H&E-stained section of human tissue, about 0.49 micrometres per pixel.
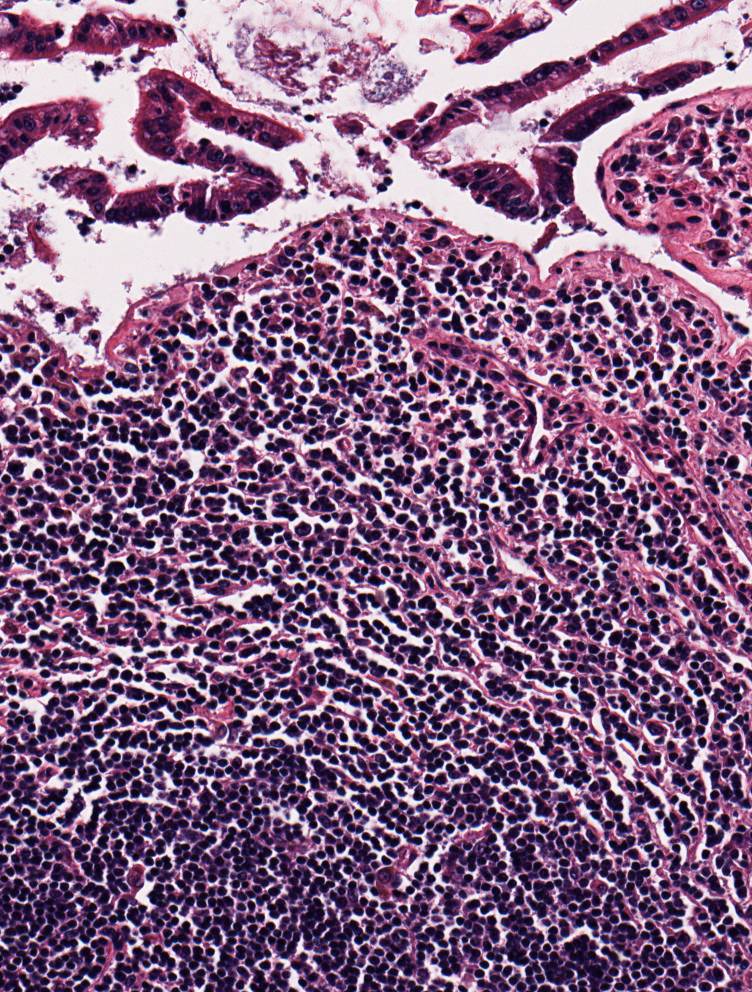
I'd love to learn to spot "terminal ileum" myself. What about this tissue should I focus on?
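This tissue is terminal ileum.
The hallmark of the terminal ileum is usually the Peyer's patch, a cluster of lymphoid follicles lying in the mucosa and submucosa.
The sheet of small lymphocytes, with round dark-staining nuclei and scant cytoplasm, goes with that lymphoid tissue; thin, wavy pink fibrous strands part its cells into loose rows.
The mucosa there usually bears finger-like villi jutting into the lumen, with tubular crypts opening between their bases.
At the top of the field, folded strips are lined by tall columnar cells with dark, elongated nuclei, and at the upper right a rounded fragment of pink stroma is covered by a single layer of epithelium.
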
